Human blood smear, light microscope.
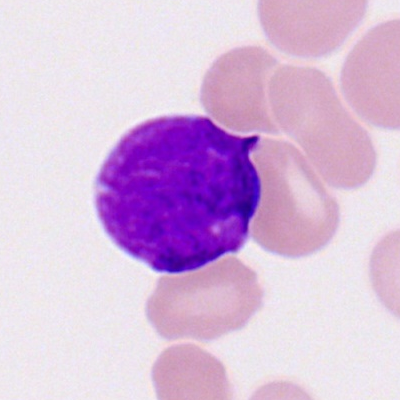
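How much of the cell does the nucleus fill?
Almost the entire cell; little or no cytoplasm is visible around it.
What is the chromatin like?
Dense, dark purple and clumped, with a few small paler patches.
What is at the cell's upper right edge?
A small pointed projection.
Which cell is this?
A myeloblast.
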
